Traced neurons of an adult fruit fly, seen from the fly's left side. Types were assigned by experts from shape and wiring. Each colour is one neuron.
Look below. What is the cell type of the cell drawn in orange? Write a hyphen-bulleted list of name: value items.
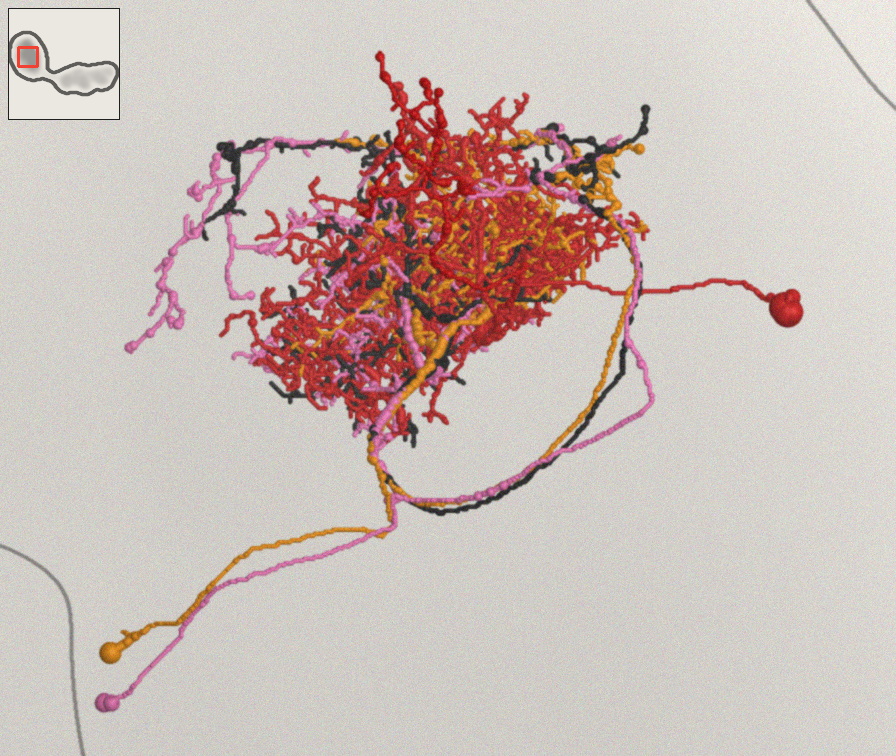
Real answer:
- cell type: PVLP089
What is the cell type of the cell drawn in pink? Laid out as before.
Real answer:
- cell type: AVLP454_b1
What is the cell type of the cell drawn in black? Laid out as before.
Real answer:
- cell type: PVLP090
